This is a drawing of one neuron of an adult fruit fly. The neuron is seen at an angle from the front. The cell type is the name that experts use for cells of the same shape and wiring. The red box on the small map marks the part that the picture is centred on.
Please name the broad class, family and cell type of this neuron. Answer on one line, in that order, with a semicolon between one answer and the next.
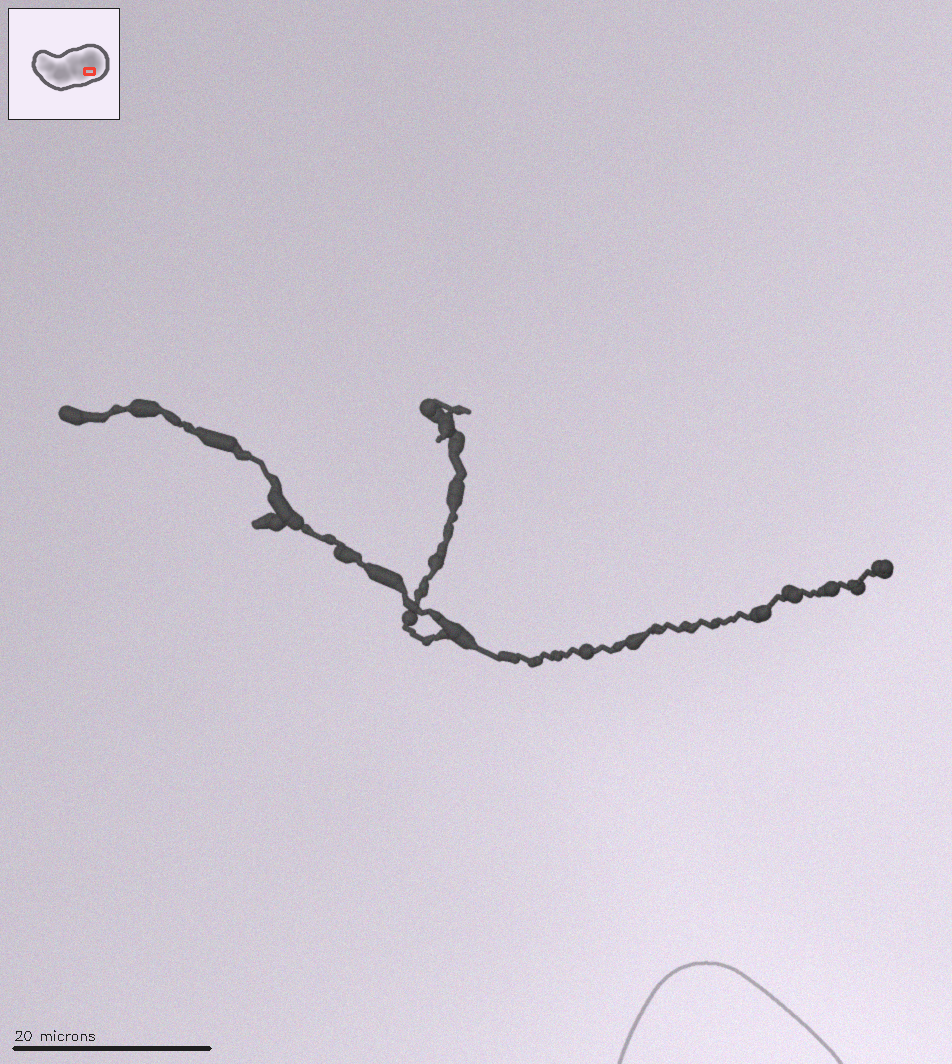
sensory neuron entering the brain; class mechanosensory; JO-EV1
